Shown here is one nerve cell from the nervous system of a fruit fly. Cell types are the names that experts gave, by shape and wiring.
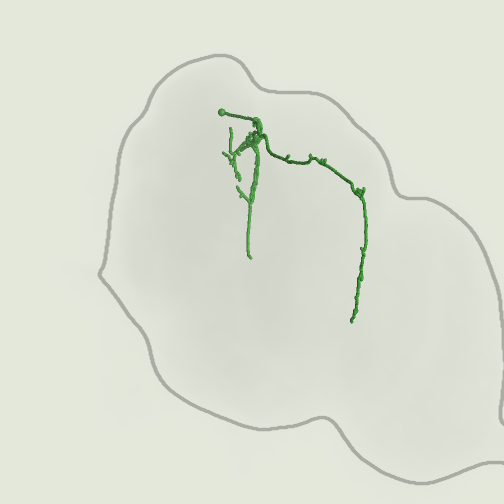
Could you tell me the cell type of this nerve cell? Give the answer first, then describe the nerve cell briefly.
Its cell type is CB2206. This is a central-brain intrinsic neuron. Its cell body lies at the top of the picture. As drawn here it is taller than it is wide.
